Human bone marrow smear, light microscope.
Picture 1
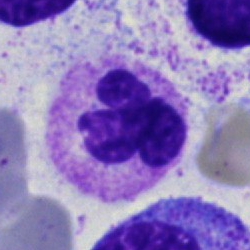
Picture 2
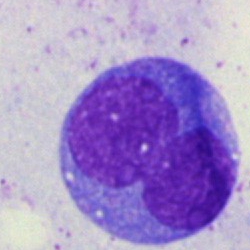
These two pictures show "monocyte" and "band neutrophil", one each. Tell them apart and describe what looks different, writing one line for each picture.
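In picture 1 we see a band neutrophil: The cytoplasm is evenly filled with fine pinkish-violet granules.
In picture 2 we see a monocyte: No distinct granules are seen in the cytoplasm.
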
